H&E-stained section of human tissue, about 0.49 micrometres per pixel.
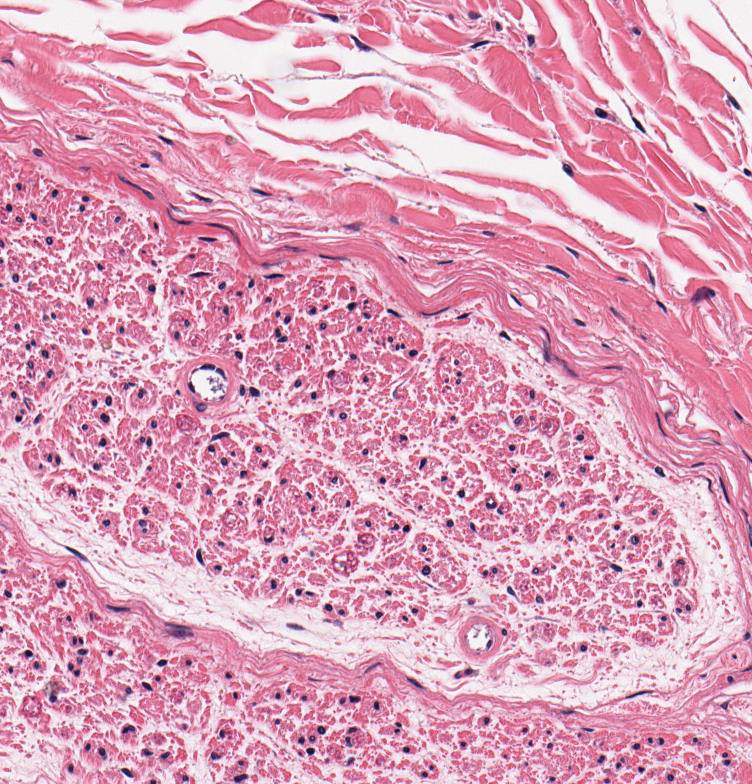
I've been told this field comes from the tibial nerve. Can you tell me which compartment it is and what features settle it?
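I'd call this a nerve fascicle. A large oval bundle runs diagonally from the left edge toward the lower right. It is made of many small pink fibre profiles cut across, finely speckled.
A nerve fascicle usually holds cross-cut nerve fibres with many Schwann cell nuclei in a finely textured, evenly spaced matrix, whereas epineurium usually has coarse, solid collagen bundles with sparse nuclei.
Here small dark nuclei are scattered evenly among the fibre profiles. Around the bundle wraps a thin wavy band of dense pink fibrous tissue with flattened nuclei.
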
